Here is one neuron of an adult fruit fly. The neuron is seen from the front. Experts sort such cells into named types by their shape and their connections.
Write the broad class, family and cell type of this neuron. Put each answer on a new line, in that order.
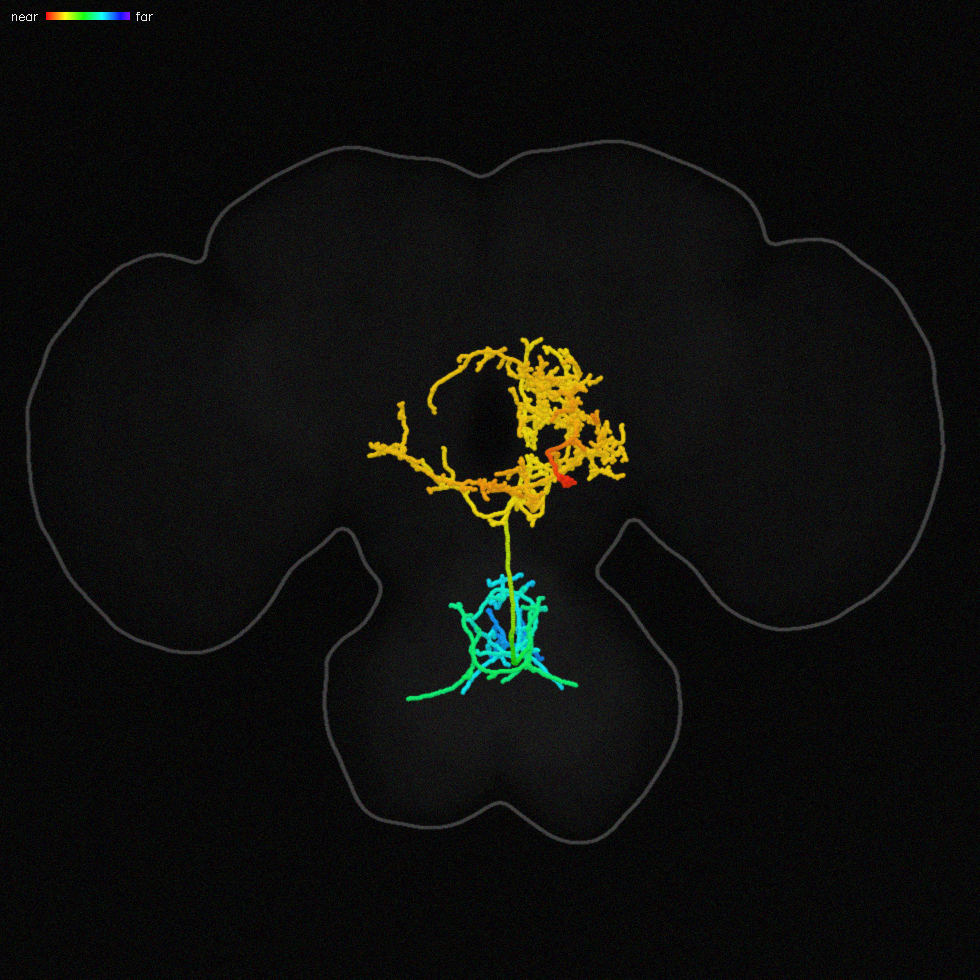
descending neuron
DNbe
DNbe005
